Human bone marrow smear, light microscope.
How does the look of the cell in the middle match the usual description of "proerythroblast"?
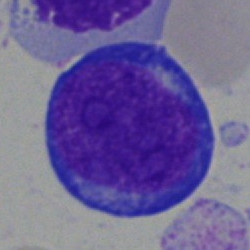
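So it's a proerythroblast, and here's what the picture gives you. There's a rounded nucleolus in the left half of the nucleus. The cytoplasm is deep blue and only makes a narrow rim around the nucleus. Up at the upper right, beside the nucleus, that cytoplasm has a paler area.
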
